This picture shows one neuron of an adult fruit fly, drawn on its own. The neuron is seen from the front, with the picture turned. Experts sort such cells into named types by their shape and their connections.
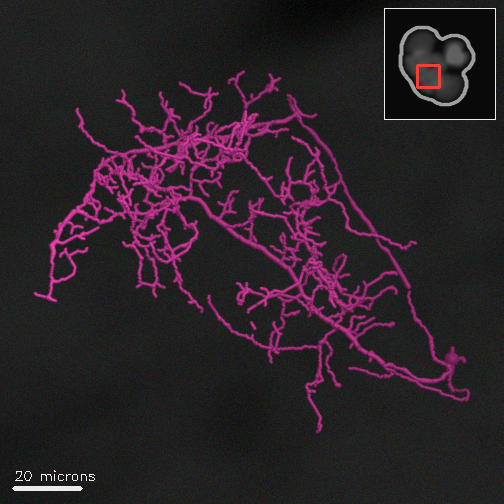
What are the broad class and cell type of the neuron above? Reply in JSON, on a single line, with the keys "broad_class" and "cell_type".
{"broad_class": "central-brain intrinsic neuron", "cell_type": "IB058"}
